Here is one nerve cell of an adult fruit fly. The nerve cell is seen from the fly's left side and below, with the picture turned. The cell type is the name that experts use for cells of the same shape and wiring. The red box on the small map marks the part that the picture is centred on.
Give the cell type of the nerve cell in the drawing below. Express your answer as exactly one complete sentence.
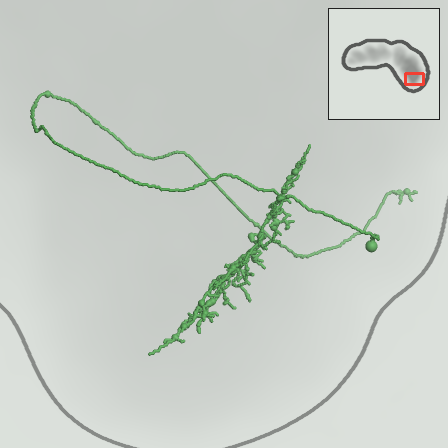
The type of this nerve cell is the cell type MeTu3b.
